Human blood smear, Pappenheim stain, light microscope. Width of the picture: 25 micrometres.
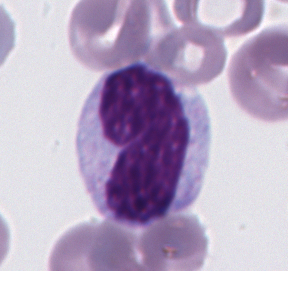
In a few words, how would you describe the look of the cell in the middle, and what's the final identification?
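Notice first that the outline is smooth and oval, longer from top to bottom than from side to side. Now follow the nucleus: a deep notch cuts into its left side. The cytoplasm forms its widest rim to the left of the nucleus, and you will find no vacuoles in it. This is a band neutrophil.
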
